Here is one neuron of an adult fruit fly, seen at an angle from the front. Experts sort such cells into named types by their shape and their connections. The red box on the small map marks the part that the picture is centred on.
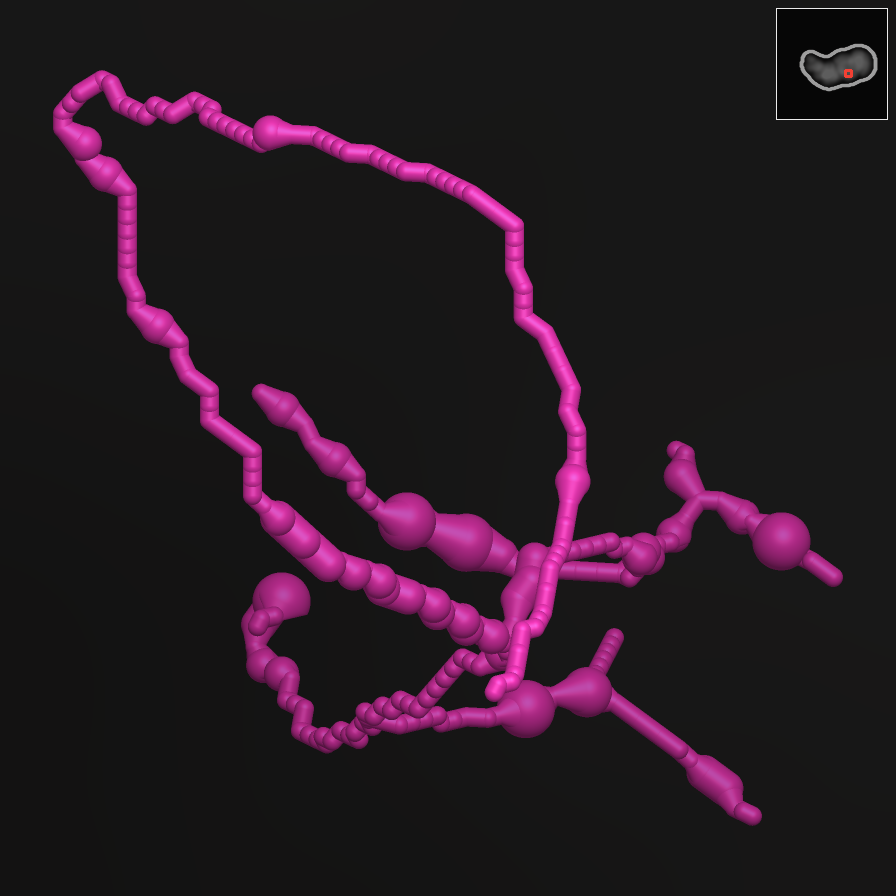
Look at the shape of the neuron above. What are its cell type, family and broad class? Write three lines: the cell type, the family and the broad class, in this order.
ORN_VL1
class olfactory
sensory neuron entering the brain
